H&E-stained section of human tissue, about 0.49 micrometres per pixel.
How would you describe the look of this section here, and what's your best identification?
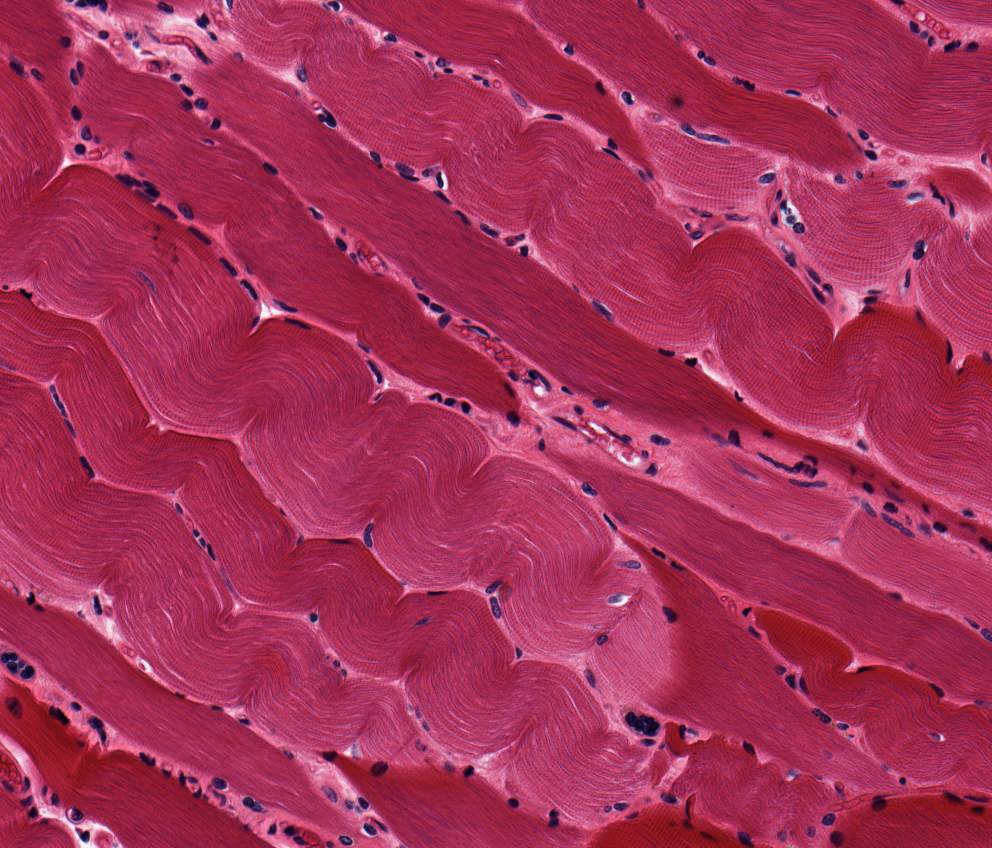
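Long parallel fibres cross the field diagonally, upper left to lower right. Looking closer, they carry fine transverse cross-striations, and their cytoplasm stains deep pink. The small dark flattened nuclei sit at the fibre edges, not centrally. This is skeletal muscle.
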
